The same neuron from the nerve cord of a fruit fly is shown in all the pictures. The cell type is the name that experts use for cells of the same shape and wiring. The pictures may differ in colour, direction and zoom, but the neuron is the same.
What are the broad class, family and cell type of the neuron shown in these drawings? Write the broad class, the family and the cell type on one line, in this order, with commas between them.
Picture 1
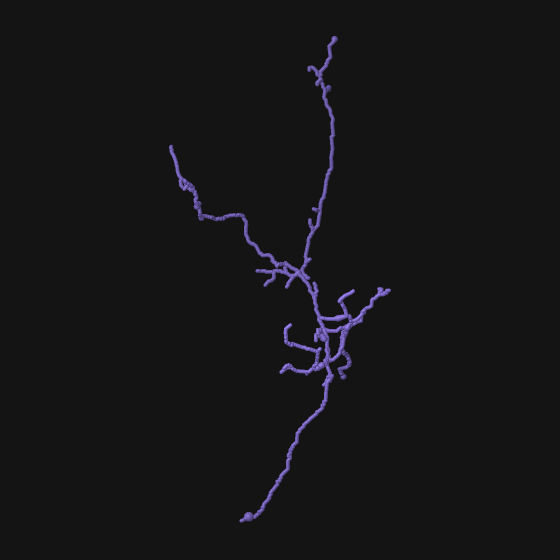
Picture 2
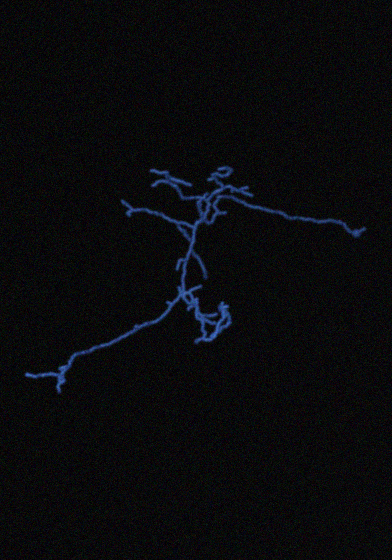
nerve-cord intrinsic neuron, hemilineage 20A.22A, IN20A.22A088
